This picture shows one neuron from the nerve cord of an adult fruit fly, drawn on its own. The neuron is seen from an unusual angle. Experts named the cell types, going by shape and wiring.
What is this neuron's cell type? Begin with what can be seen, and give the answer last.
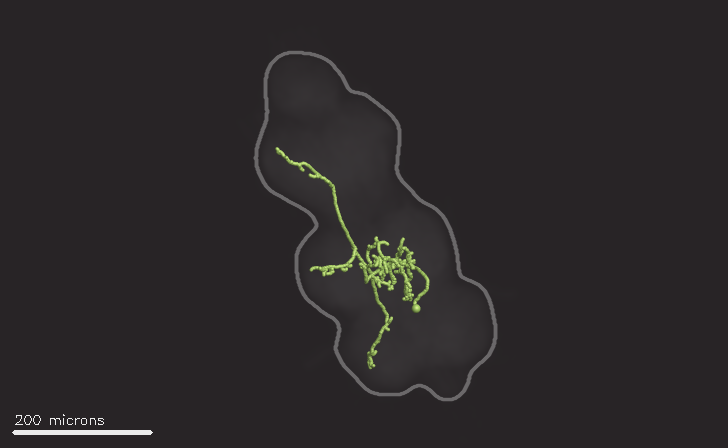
By the scale bar it is about 300 microns tall in this view. As drawn here it is taller than it is wide. It is a nerve-cord intrinsic neuron. It is of cell type IN07B065.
